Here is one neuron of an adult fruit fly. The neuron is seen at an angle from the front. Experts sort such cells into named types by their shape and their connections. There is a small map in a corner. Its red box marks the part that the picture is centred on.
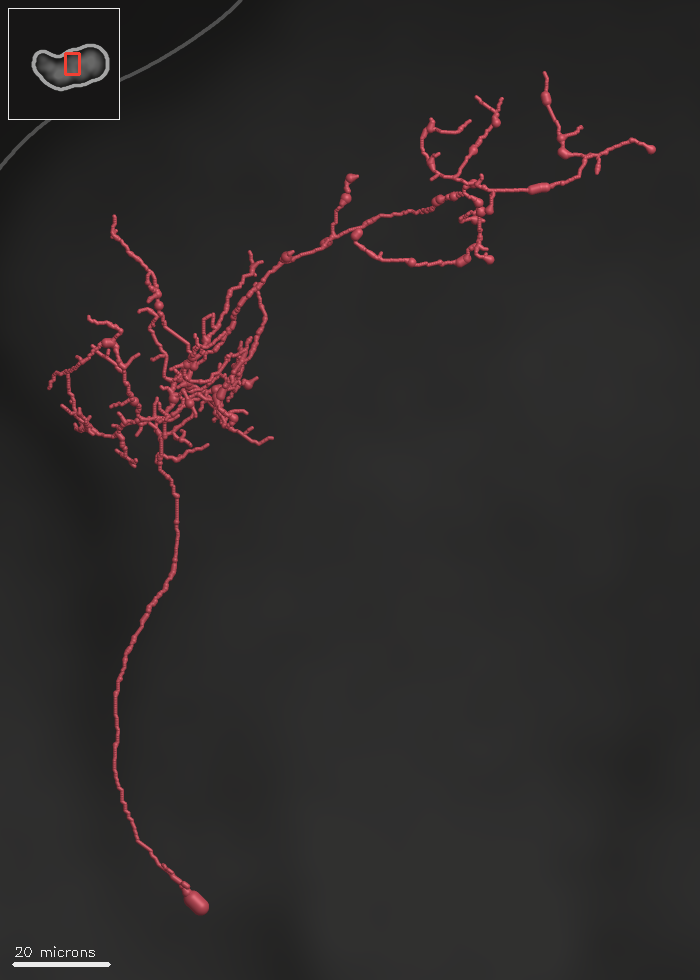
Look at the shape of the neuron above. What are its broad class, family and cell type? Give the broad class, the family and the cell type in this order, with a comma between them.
central-brain intrinsic neuron, hemilineage LHa2, LHAV2a2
